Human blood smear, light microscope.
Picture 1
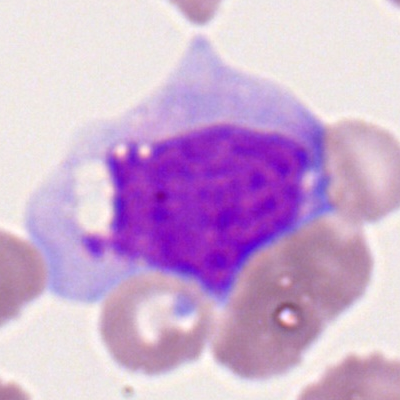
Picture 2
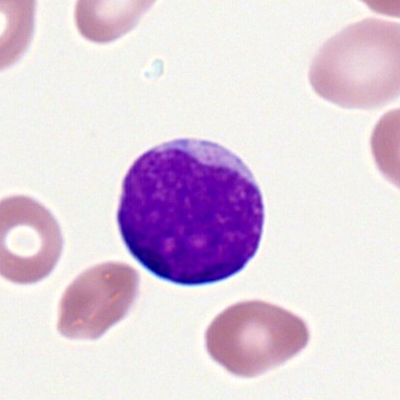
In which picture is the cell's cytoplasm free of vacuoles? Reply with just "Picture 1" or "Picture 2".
Picture 2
